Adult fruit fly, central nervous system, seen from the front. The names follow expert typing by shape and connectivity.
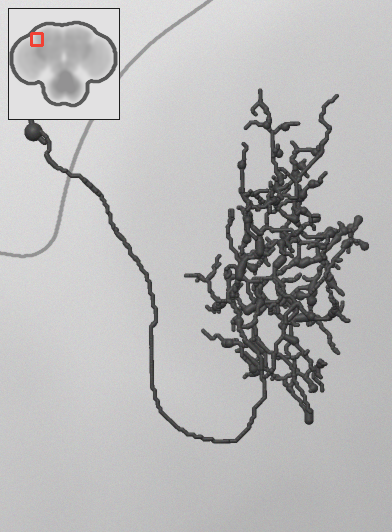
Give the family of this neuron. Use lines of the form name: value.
family: hemilineage VLPl4_dorsal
